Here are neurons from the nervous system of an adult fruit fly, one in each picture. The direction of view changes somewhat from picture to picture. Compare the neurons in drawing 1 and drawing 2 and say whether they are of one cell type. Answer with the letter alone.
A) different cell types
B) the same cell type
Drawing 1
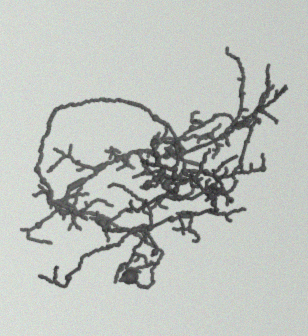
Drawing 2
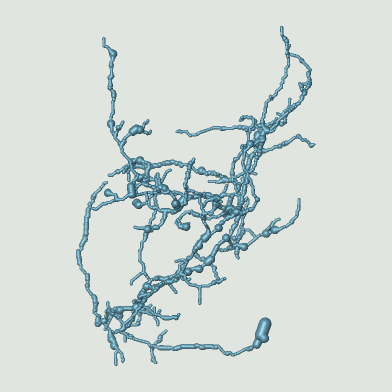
A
